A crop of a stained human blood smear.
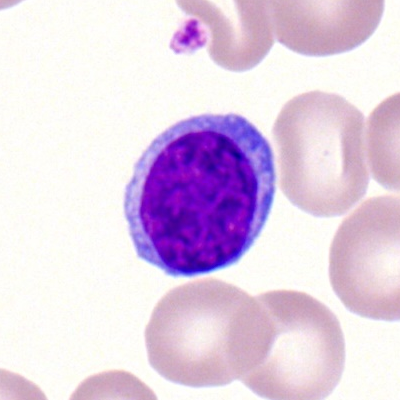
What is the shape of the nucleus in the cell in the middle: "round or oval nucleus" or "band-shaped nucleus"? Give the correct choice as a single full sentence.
Within this cell, the nucleus is a compact round or oval mass.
